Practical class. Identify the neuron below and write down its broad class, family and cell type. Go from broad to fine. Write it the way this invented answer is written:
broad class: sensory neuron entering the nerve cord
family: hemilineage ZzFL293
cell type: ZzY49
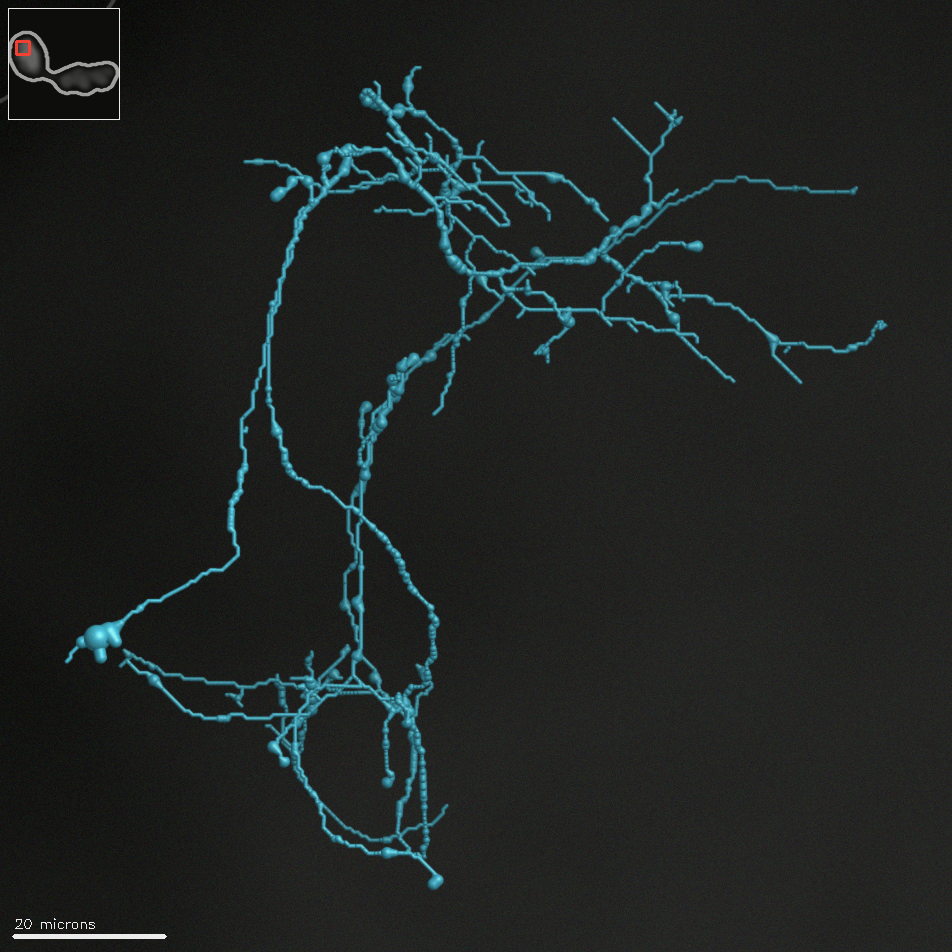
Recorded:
broad class: central-brain intrinsic neuron
family: hemilineage AOTUv4_dorsal
cell type: SMP008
